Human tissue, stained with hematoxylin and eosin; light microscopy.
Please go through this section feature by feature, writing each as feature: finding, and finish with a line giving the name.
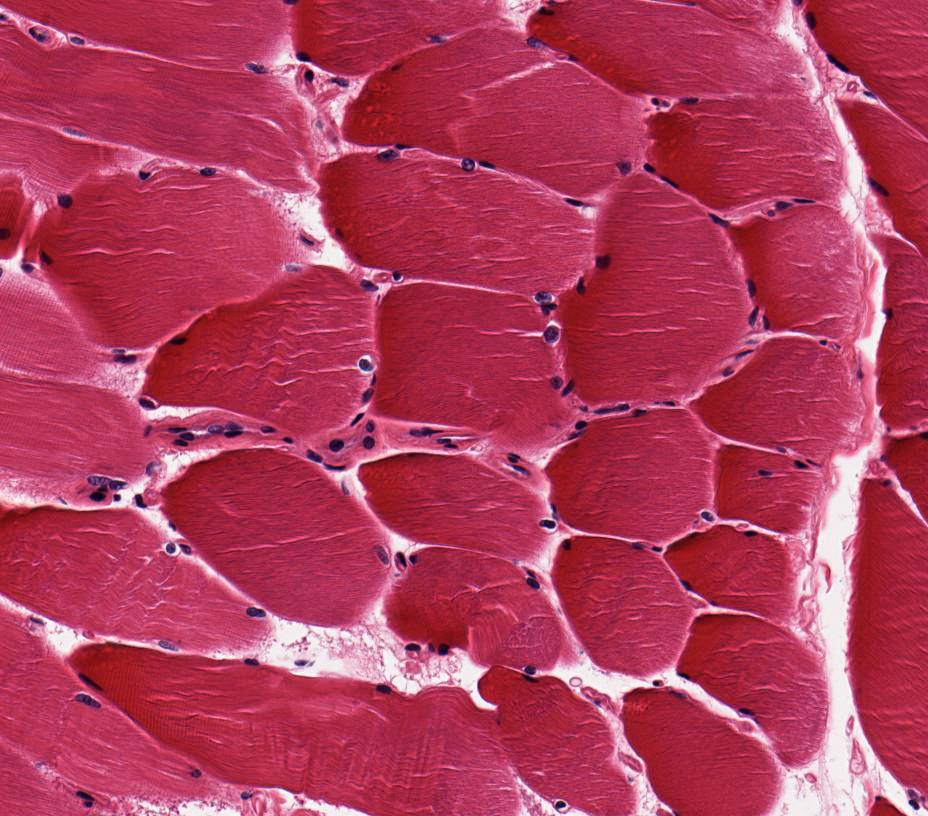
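Nuclei: at fibre edges, not centres.
Cytoplasm: deep, even red-pink.
Fat cells: none between fibres.
Name: skeletal muscle.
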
